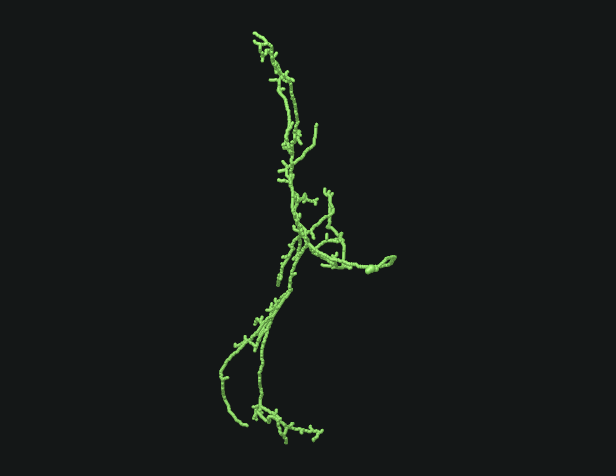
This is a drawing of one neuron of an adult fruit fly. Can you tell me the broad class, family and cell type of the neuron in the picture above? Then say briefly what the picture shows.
This is a central-brain intrinsic neuron. The family is hemilineage SMPp&v1_posterior. Its cell type is CB2988. Its cell body lies in the middle of the picture. Dozens of branch ends can be seen.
